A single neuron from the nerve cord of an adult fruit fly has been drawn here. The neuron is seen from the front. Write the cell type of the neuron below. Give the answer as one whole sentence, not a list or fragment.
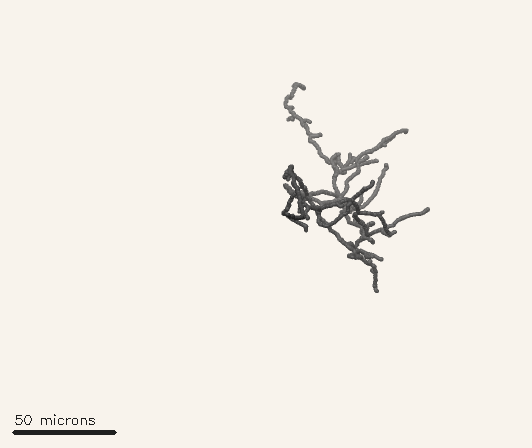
Typed by cell type, the neuron is DNae008.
